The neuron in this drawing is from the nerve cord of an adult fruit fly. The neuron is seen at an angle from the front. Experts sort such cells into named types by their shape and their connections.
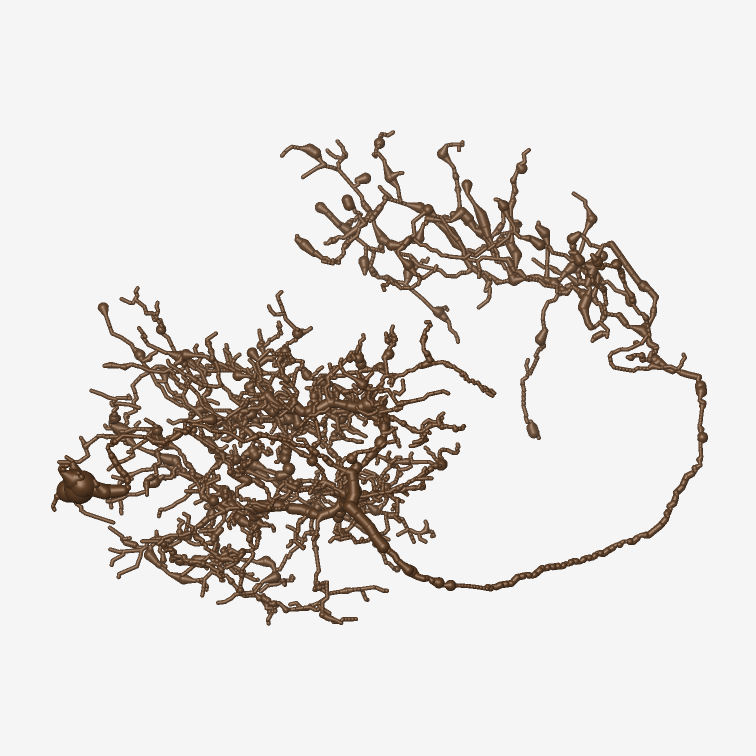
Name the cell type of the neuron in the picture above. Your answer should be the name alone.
INXXX228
